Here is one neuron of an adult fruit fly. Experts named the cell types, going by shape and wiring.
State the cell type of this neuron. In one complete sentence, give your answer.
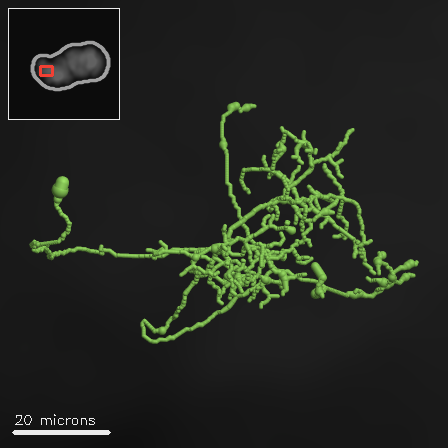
The neuron here falls under cell type IN01B060.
